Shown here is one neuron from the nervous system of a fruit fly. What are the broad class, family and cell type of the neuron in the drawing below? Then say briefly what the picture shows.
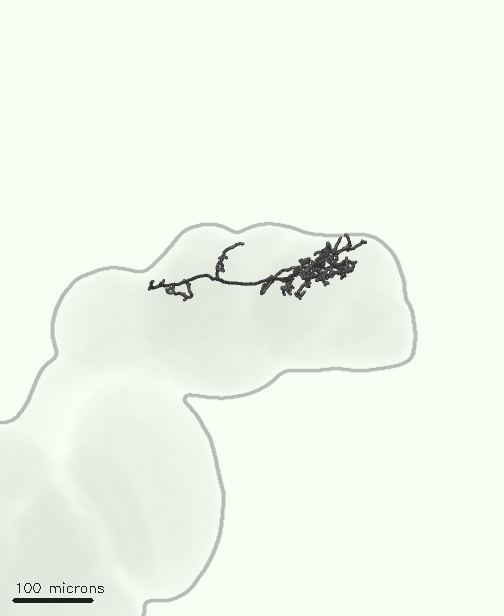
It is a nerve-cord intrinsic neuron. Its family is hemilineage 09B. Its cell type is IN09B046. By the scale bar it is about 300 microns wide in this view. As drawn here it is more than twice as wide as it is tall.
